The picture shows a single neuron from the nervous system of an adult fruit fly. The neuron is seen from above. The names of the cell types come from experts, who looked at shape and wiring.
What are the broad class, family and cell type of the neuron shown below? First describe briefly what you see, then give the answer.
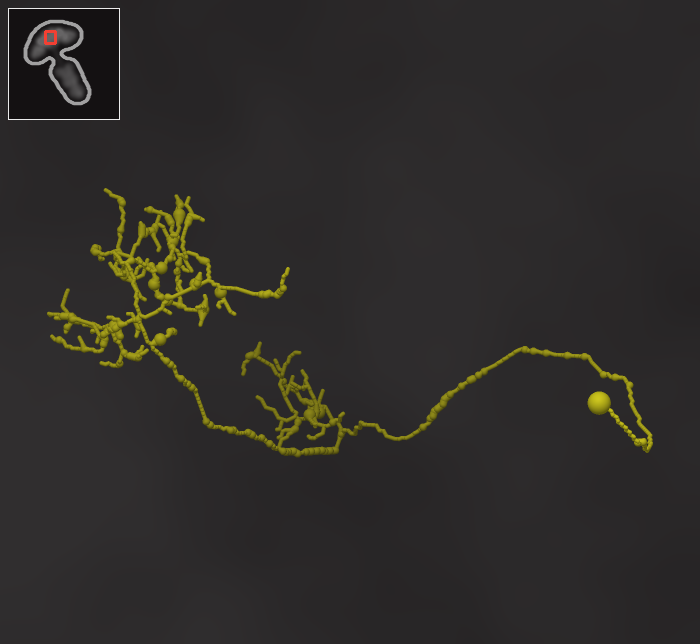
It is in the brain and does not reach the nerve cord. The cell body can be seen on the right of the picture. Dozens of branch ends can be seen. This is a central-brain intrinsic neuron. The name of its family is class CX. It is of cell type vDeltaD.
